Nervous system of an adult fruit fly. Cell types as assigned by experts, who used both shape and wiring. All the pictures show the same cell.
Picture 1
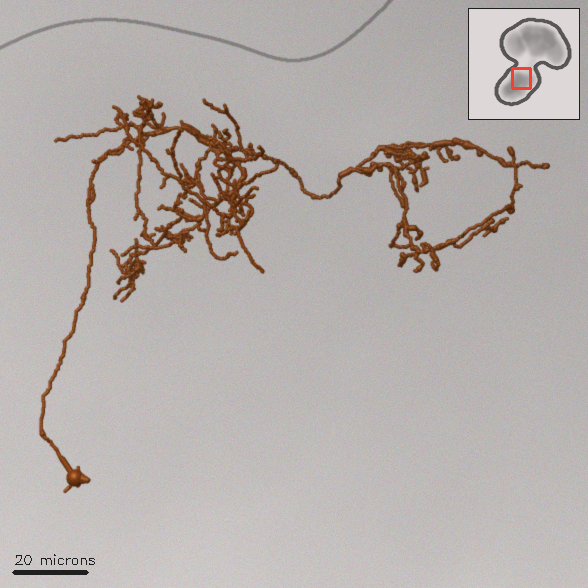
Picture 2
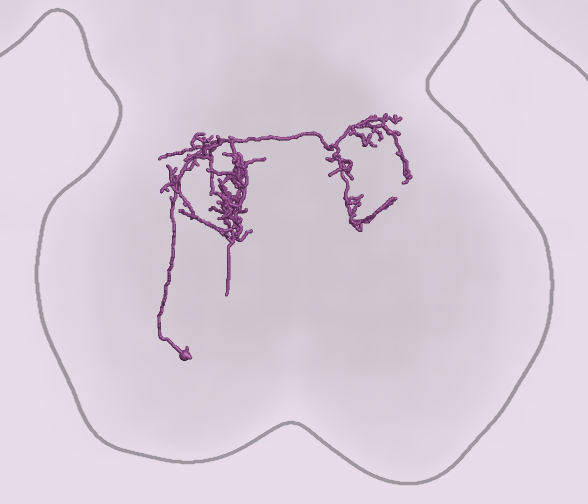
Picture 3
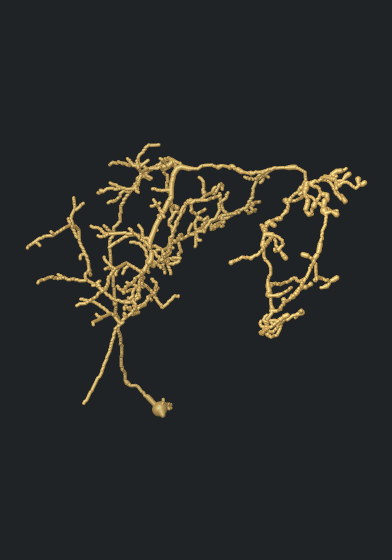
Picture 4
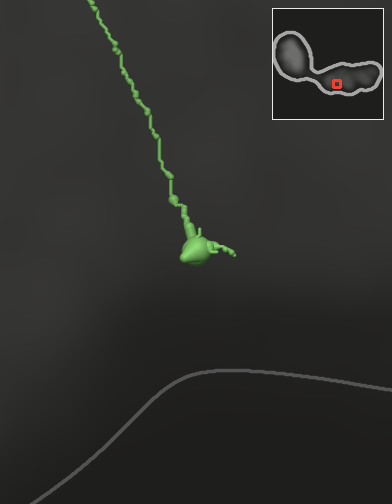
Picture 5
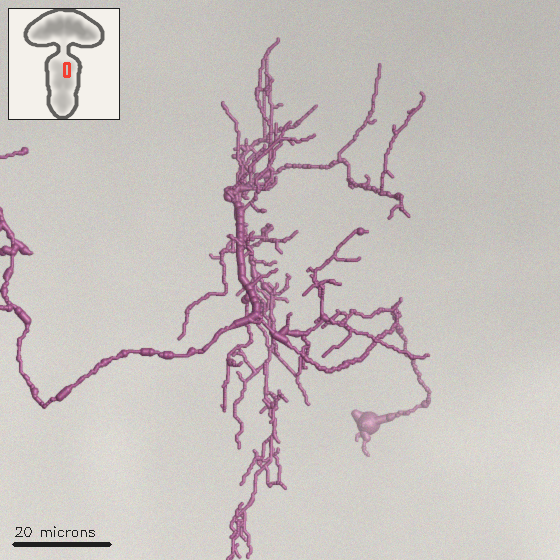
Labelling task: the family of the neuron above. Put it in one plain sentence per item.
The family is hemilineage 06A.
